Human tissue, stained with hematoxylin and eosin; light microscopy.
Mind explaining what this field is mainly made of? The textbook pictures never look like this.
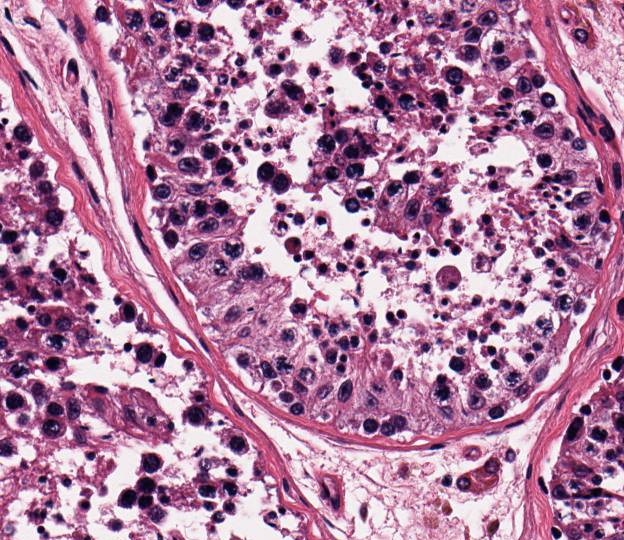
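Answer: seminiferous tubule. First, large round cells with dark, coarsely clumped chromatin are scattered through the central tubule.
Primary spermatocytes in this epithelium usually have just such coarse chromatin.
Next, numerous small cells with dense, round, very dark nuclei lie loose among them. Last, each tubule is bounded by concentric pink fibrous bands with flattened, elongated nuclei.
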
